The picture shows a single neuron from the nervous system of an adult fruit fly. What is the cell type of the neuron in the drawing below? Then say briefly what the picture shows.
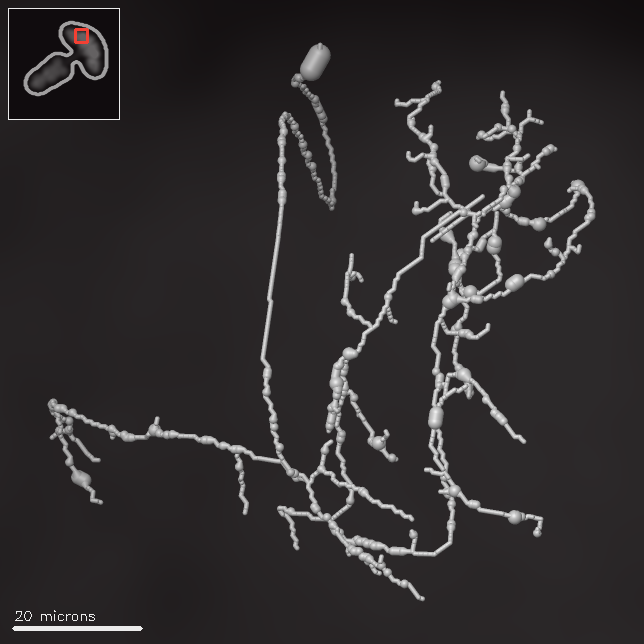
The cell type is SLP089. This is a central-brain intrinsic neuron. It is in the brain and does not reach the nerve cord. By the scale bar it is about 90 microns tall in this view. The picture shows dozens of branch ends.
